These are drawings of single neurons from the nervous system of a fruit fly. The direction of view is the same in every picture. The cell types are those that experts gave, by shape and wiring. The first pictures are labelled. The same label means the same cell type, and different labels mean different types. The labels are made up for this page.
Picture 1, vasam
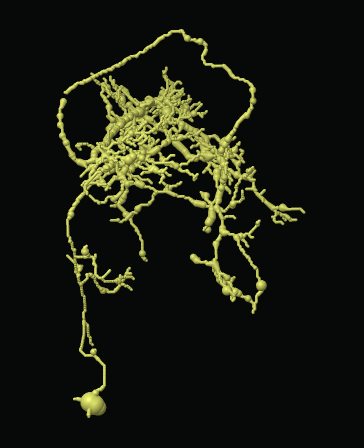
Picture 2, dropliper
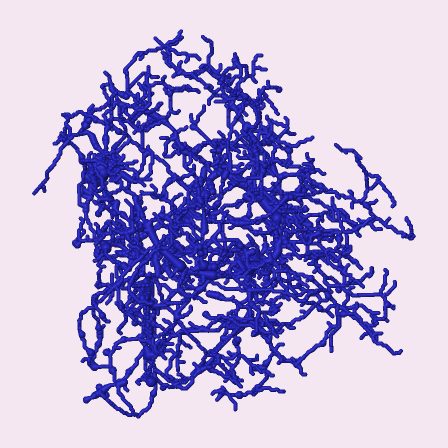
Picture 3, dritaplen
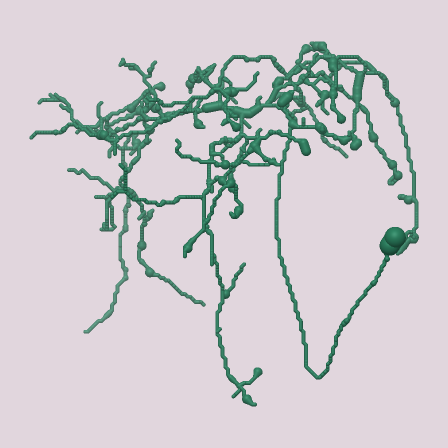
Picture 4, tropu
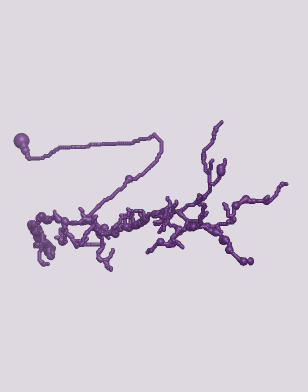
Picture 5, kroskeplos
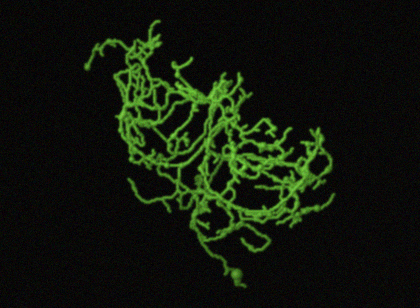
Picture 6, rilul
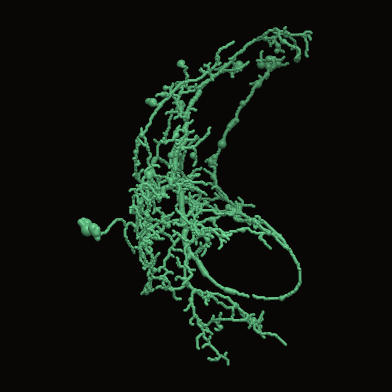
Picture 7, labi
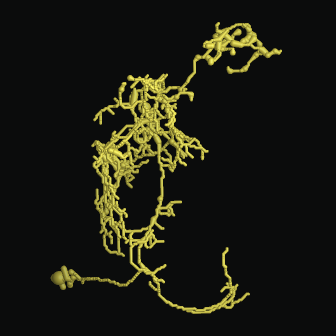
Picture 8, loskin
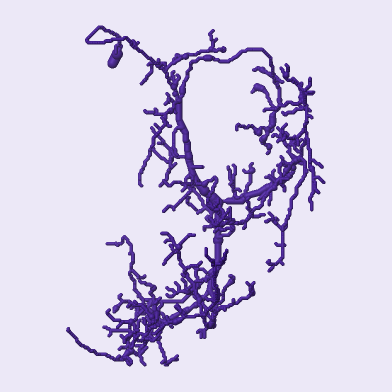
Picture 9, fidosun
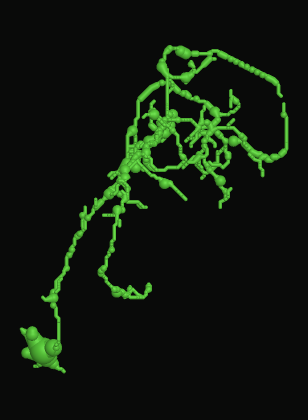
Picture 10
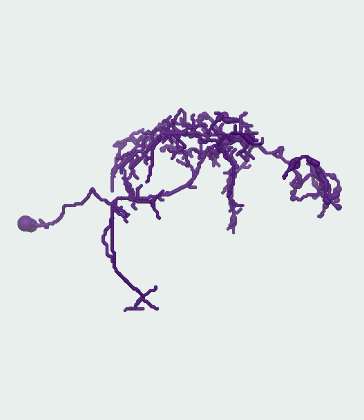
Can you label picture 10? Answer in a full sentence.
It belongs to labi.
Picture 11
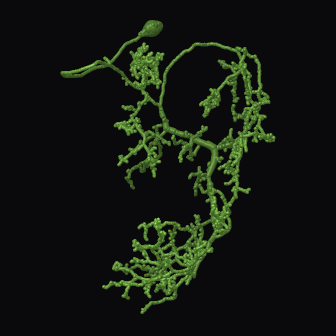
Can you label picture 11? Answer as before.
It belongs to loskin.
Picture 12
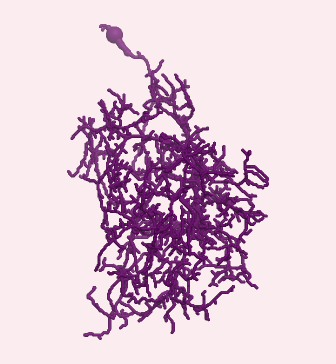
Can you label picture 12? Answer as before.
It belongs to dropliper.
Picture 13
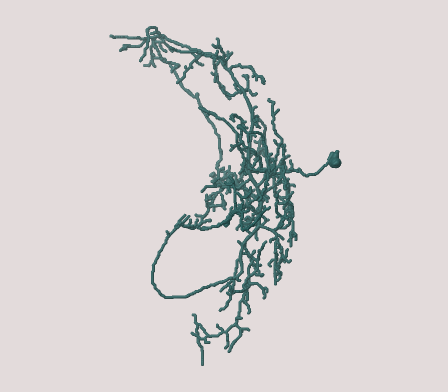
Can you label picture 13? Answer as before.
It belongs to rilul.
